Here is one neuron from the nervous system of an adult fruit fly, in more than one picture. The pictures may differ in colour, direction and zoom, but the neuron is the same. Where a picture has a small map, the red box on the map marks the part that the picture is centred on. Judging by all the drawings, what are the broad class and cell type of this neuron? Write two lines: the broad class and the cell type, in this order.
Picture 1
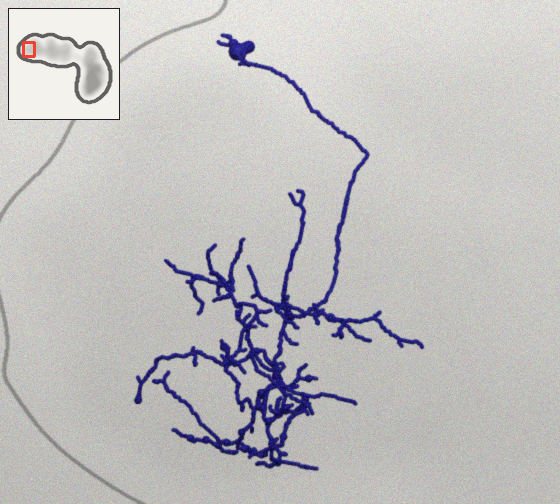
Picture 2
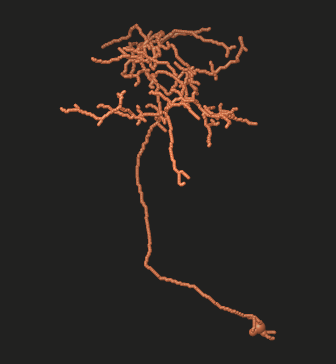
nerve-cord intrinsic neuron
INXXX364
